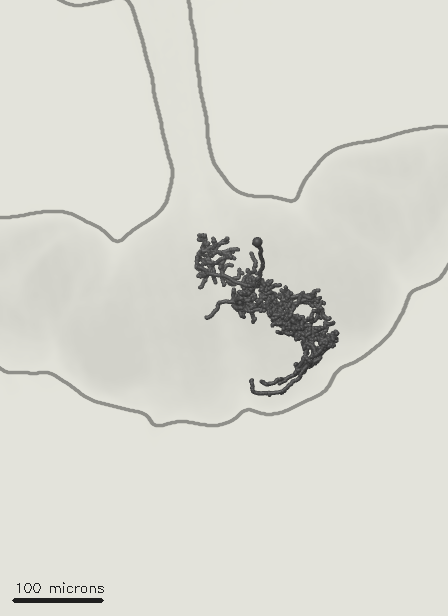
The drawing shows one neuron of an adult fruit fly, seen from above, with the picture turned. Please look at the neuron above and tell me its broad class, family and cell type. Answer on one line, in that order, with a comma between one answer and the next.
central-brain intrinsic neuron, hemilineage DM6_central1, SIP091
